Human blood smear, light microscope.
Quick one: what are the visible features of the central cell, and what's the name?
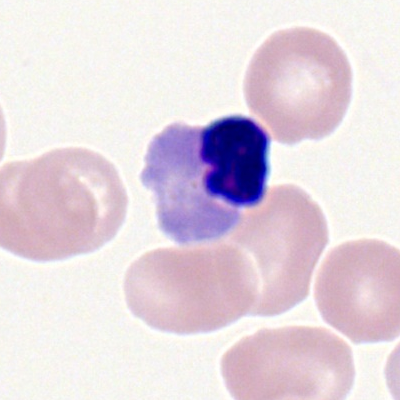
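The nucleus, I notice, sits against the right edge of the cell, and the cytoplasm spreads out to its left. Its chromatin is dense and very dark purple, with little inner detail showing. There is plenty of cytoplasm, covering more area than the nucleus does, and it is a pale lilac-blue. This one is an erythroblast.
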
